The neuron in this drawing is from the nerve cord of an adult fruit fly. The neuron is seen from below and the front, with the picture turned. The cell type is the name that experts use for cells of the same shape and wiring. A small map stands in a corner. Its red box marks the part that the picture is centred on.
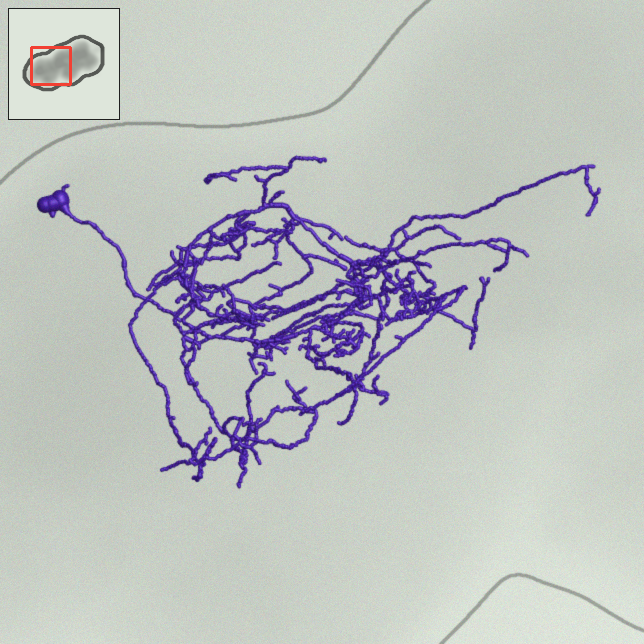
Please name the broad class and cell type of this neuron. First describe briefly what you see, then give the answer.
Dozens of branch ends can be seen. In this view it is wider than it is tall. This is a nerve-cord intrinsic neuron. Its cell type is INXXX295.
